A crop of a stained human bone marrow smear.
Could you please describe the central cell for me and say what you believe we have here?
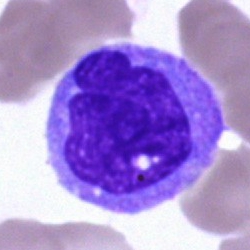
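The central cell has a smooth, round outline. Its irregular nucleus, folded and indented, occupies most of the cell within a complete rim of cytoplasm. A few small clear vacuoles are present in the lower part of the cell. The cell is a monocyte.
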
